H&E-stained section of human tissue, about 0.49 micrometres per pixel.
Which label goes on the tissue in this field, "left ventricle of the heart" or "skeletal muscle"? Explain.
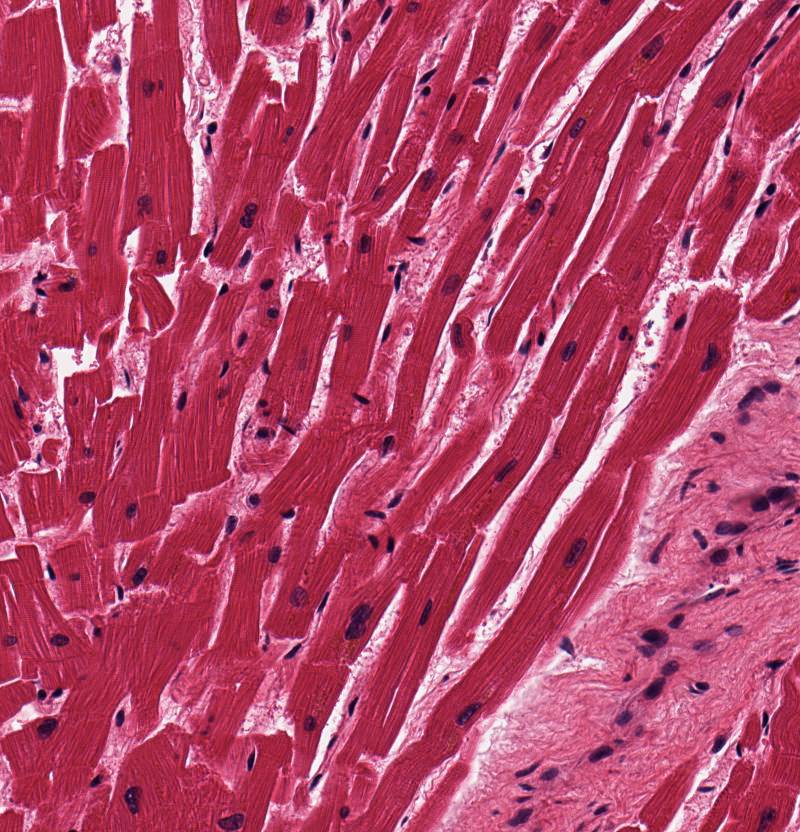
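This is left ventricle of the heart rather than skeletal muscle. Across most of the field its muscle fibres run diagonally from lower left toward upper right, branching and joining neighbouring fibres; their cytoplasm stains deep red-pink. Paler fibrous connective tissue with scattered dark nuclei occupies the lower right.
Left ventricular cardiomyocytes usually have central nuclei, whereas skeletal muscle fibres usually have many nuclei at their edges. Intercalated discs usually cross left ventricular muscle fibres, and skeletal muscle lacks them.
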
